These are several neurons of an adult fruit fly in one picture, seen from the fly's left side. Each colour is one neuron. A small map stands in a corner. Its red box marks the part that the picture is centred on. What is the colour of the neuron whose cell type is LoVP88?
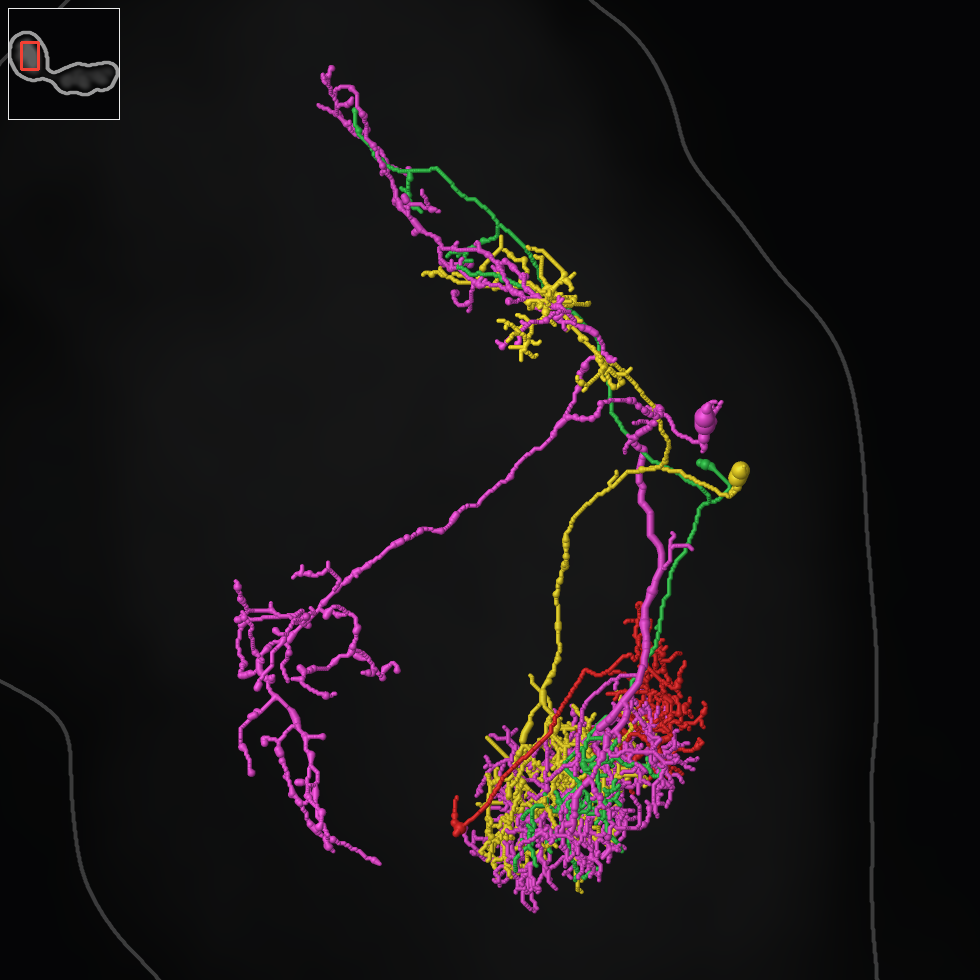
magenta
